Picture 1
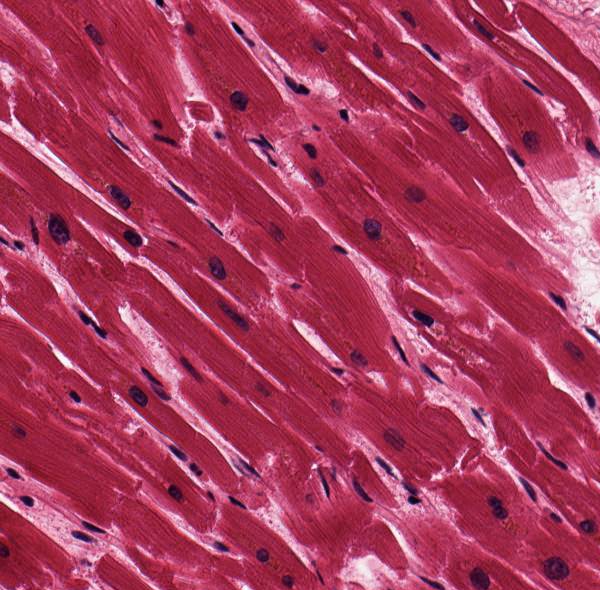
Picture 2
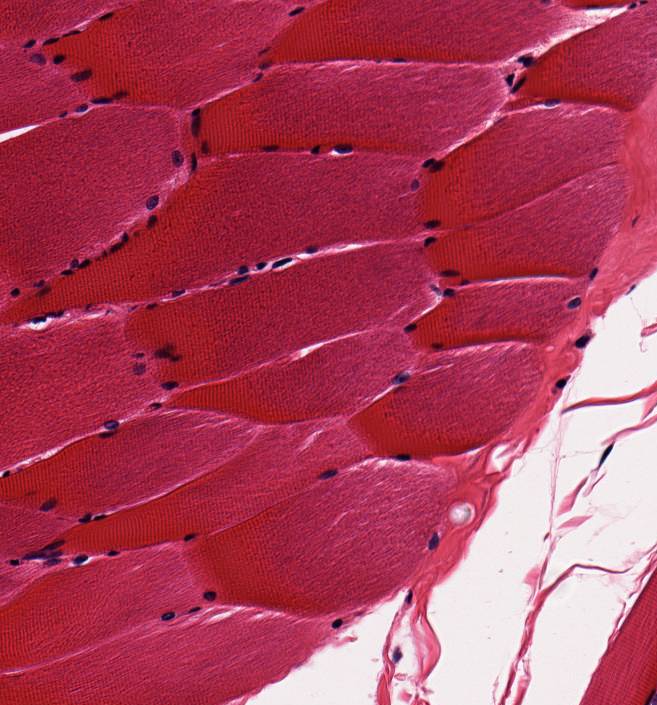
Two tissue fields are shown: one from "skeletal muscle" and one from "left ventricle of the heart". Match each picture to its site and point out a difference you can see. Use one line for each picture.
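Picture 1 is from the left ventricle of the heart. The muscle cell nuclei are oval and lie centrally within the fibres.
Picture 2 is from the skeletal muscle. The nuclei are dark, flattened and lie at the edges of the fibres.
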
